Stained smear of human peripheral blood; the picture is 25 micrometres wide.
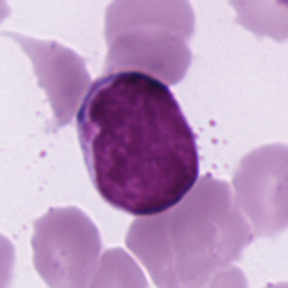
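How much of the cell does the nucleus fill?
Nearly all of it; the cell is about 13 by 10 micrometres.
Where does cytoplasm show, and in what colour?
Only as a thin pale lavender-blue rim, mainly along the left edge.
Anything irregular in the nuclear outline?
A small notch on its left side.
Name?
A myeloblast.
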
